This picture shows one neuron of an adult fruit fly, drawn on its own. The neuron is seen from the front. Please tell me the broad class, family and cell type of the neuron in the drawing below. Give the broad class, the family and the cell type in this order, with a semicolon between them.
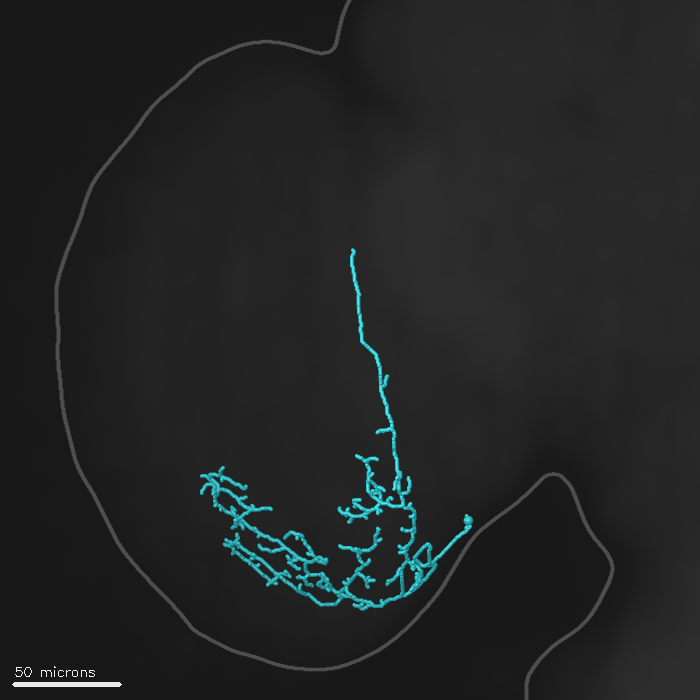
optic-lobe intrinsic neuron; Cm; Cm11d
